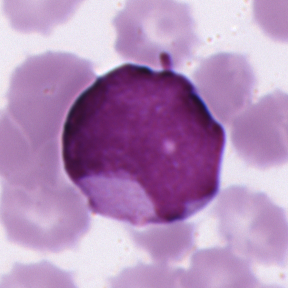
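Myeloblast at the centre. See how its outline is slightly angular, not a smooth circle. Its cytoplasm is pale lilac, not deep blue. Just right of centre in the nucleus sits one small pale spot. A small knob projects from the top edge.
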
